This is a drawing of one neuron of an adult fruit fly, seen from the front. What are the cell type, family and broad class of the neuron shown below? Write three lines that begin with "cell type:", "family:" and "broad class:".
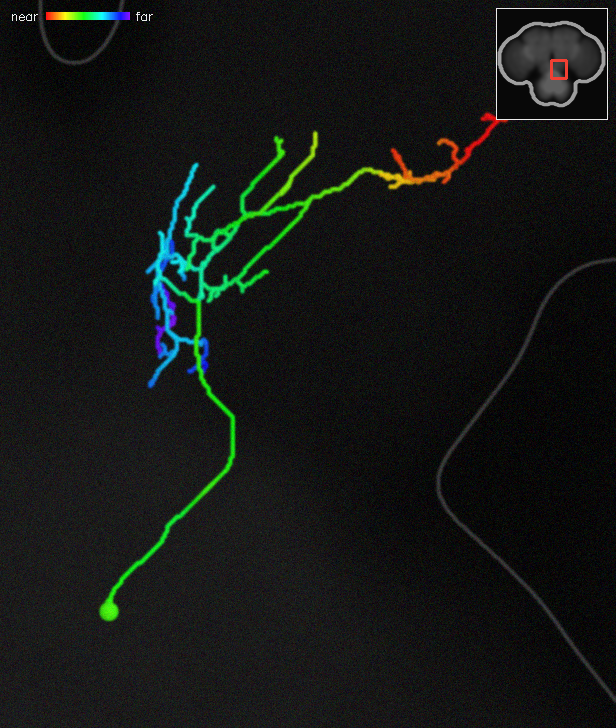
cell type: GNG332
family: hemilineage LB3
broad class: central-brain intrinsic neuron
